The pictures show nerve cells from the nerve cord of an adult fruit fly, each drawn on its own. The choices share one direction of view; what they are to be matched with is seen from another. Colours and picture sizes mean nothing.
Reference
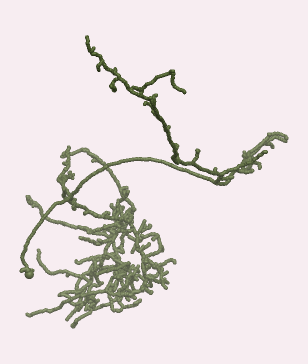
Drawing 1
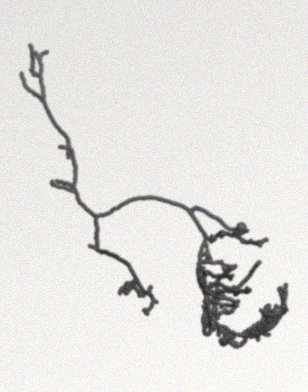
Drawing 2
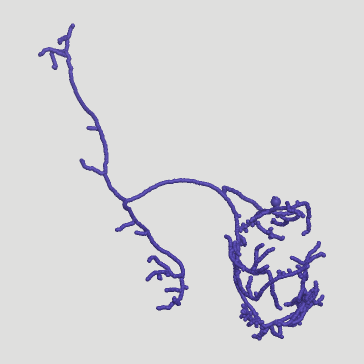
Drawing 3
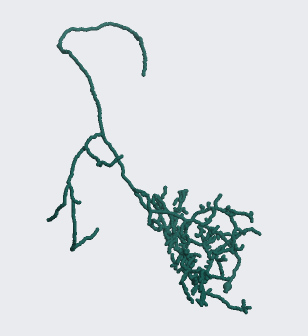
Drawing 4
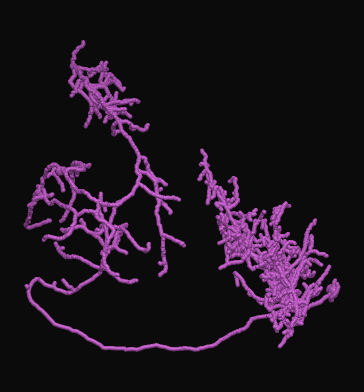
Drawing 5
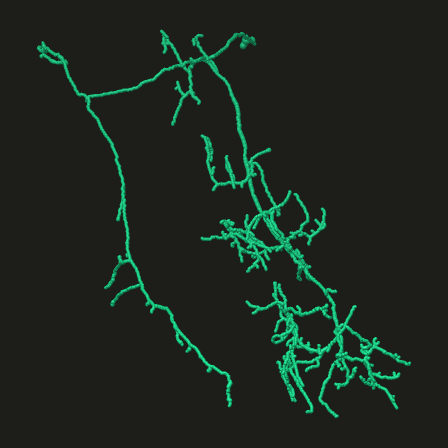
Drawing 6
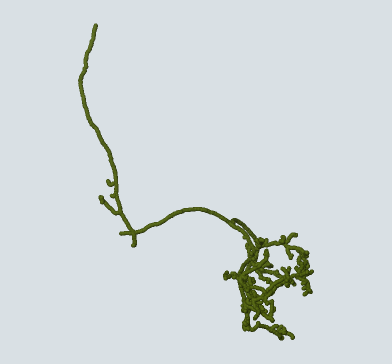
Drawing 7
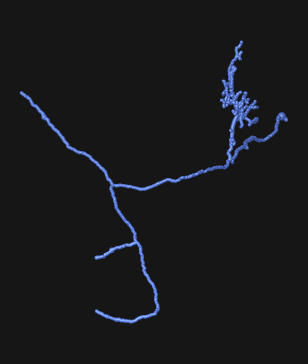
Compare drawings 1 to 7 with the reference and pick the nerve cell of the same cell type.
Drawing 1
